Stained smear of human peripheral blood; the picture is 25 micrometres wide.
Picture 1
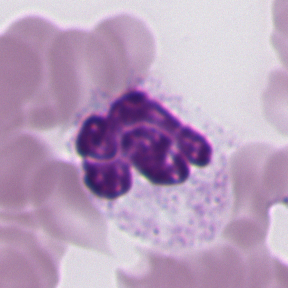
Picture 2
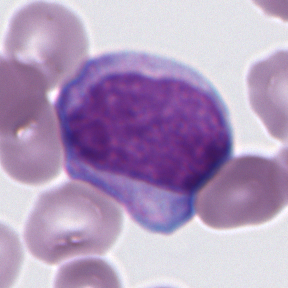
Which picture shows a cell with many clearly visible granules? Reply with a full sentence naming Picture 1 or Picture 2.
The cell seen in picture 1 shows many visible granules in its cytoplasm.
